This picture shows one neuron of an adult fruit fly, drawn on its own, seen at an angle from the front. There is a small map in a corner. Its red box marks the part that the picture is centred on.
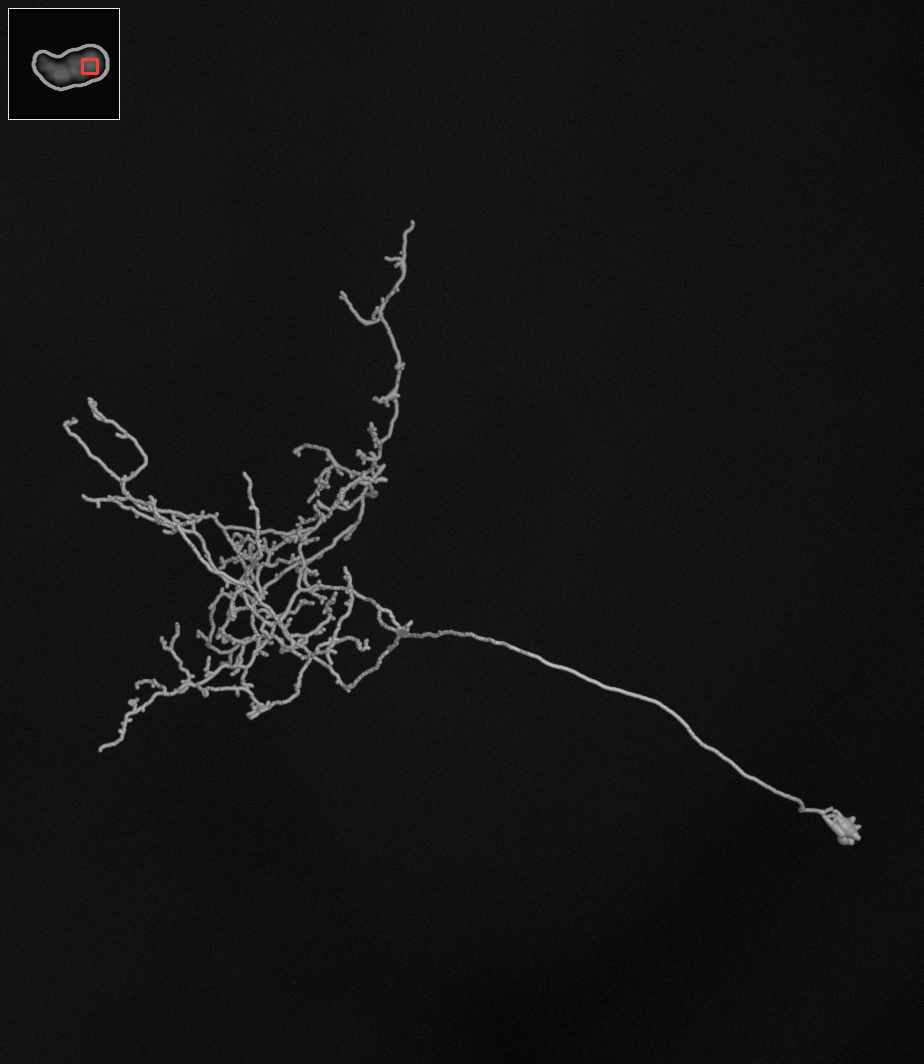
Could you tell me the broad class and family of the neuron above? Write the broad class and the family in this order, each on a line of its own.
central-brain intrinsic neuron
hemilineage WEDa2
